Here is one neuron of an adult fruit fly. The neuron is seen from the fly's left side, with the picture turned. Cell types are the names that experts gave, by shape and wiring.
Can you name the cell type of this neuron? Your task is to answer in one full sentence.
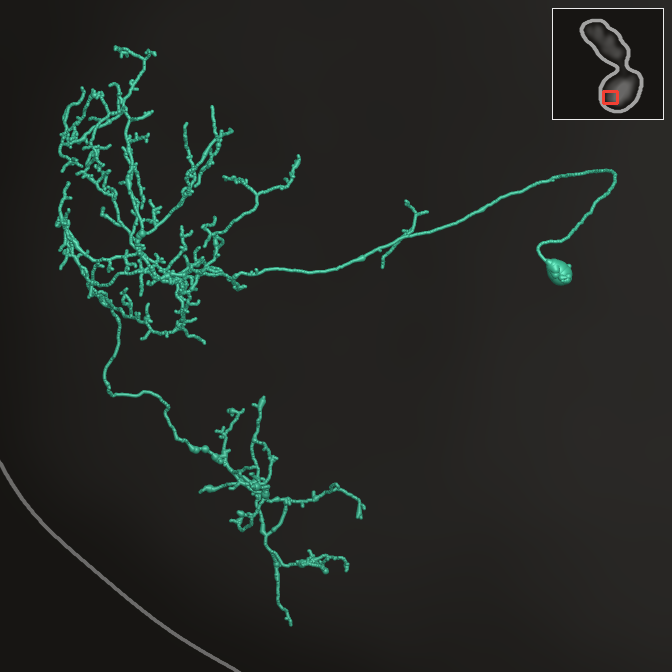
The neuron is a member of cell type LHAV5a1.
